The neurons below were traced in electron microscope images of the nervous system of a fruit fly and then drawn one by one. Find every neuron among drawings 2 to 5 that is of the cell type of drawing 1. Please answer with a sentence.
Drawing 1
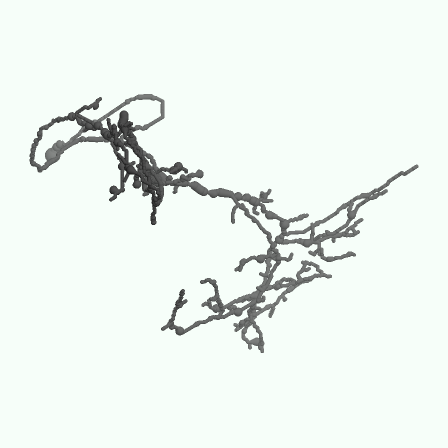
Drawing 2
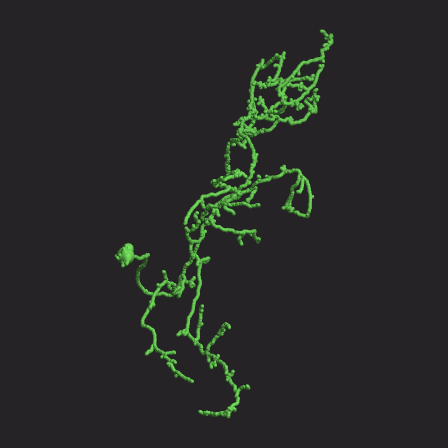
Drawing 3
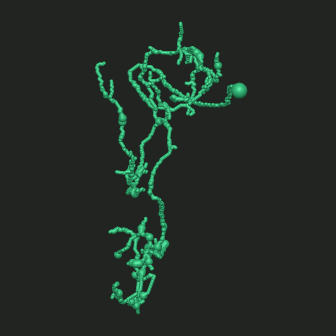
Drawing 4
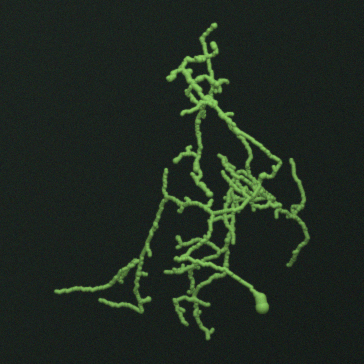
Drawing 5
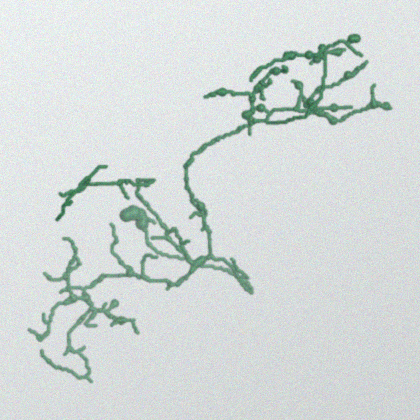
Drawing 4 is of the same cell type.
